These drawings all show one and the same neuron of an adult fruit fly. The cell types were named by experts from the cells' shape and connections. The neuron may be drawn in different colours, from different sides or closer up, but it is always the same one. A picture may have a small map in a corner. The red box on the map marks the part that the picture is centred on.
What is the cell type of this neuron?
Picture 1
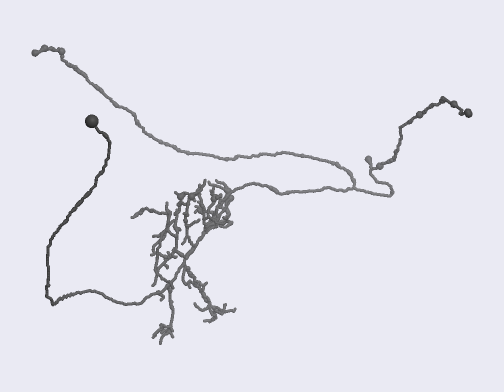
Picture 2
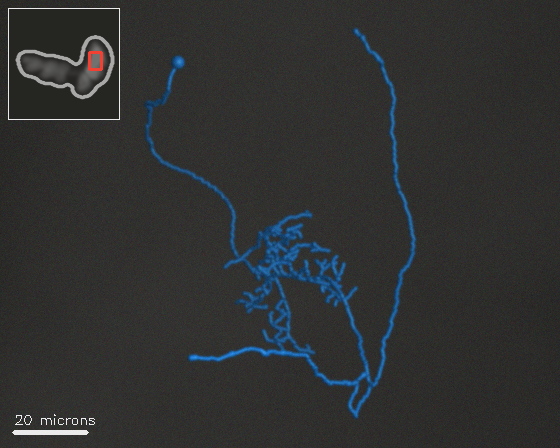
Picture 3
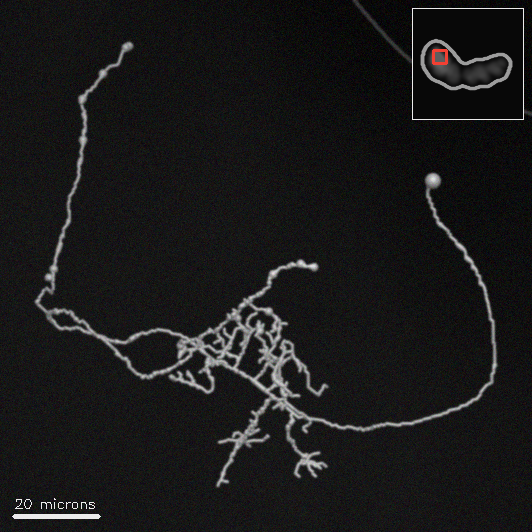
FS2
